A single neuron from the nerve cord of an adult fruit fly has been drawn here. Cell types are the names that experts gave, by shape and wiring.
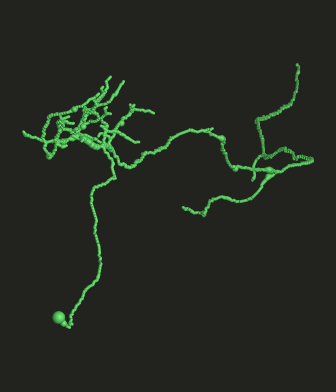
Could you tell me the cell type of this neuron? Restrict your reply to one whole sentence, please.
This neuron is included in the cell type AN10B047.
